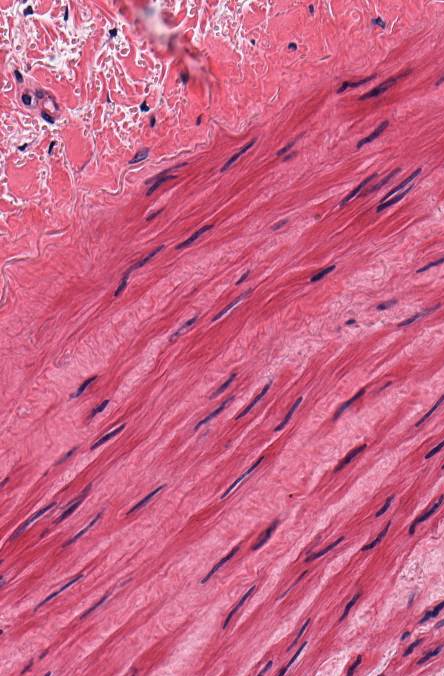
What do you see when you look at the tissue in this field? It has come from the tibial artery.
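A broad band of closely packed parallel fibres occupies most of the field, running diagonally from lower left to upper right. Within it lie elongated, dark purple nuclei, their long axes parallel to the fibres. These nuclei are scattered singly and fairly evenly through the band rather than clumped together.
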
